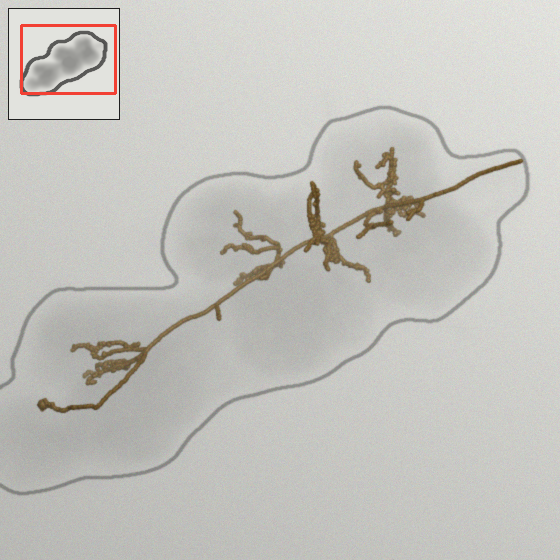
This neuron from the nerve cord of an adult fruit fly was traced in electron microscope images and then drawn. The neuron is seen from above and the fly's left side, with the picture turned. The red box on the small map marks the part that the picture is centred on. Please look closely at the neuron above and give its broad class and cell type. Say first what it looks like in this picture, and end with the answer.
In this view it is wider than it is tall. It is an ascending neuron. The cell type is ANXXX151.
